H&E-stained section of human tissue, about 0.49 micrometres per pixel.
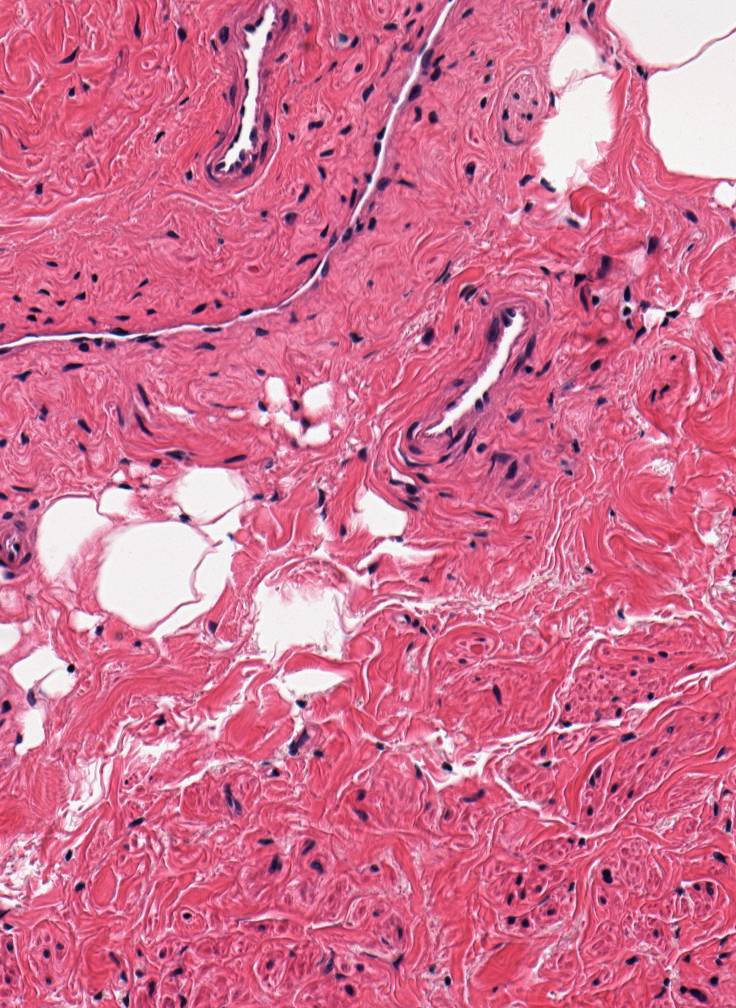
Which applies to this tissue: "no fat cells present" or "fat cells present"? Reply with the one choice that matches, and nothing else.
Fat cells present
